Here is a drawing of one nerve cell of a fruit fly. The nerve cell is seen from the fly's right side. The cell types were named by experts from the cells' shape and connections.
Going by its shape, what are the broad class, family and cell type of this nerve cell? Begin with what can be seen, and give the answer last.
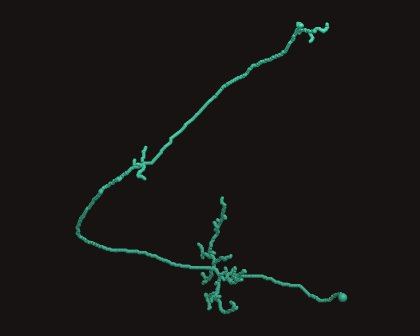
Its cell body lies at the lower right of the picture. As drawn here it is about as wide as it is tall. This is a visual projection neuron. The family is MeTu. Its cell type is MeTu4e.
